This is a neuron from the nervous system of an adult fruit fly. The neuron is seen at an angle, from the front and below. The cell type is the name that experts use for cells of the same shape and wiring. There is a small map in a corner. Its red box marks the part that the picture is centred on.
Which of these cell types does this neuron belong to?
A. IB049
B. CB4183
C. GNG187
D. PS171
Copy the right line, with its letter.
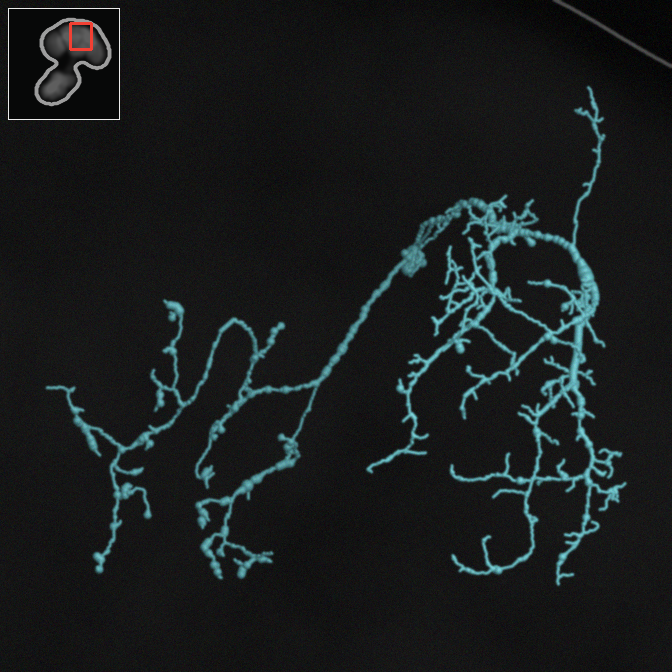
A. IB049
